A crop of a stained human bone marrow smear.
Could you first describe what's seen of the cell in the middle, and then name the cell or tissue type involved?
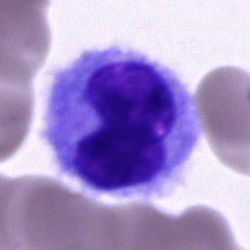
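Nucleus kidney-shaped, notched on left side. Sits off-centre to the right; cytoplasmic rim wider on left. Chromatin dark purple, dense. No coarse granules in cytoplasm. Cell: monocyte.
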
